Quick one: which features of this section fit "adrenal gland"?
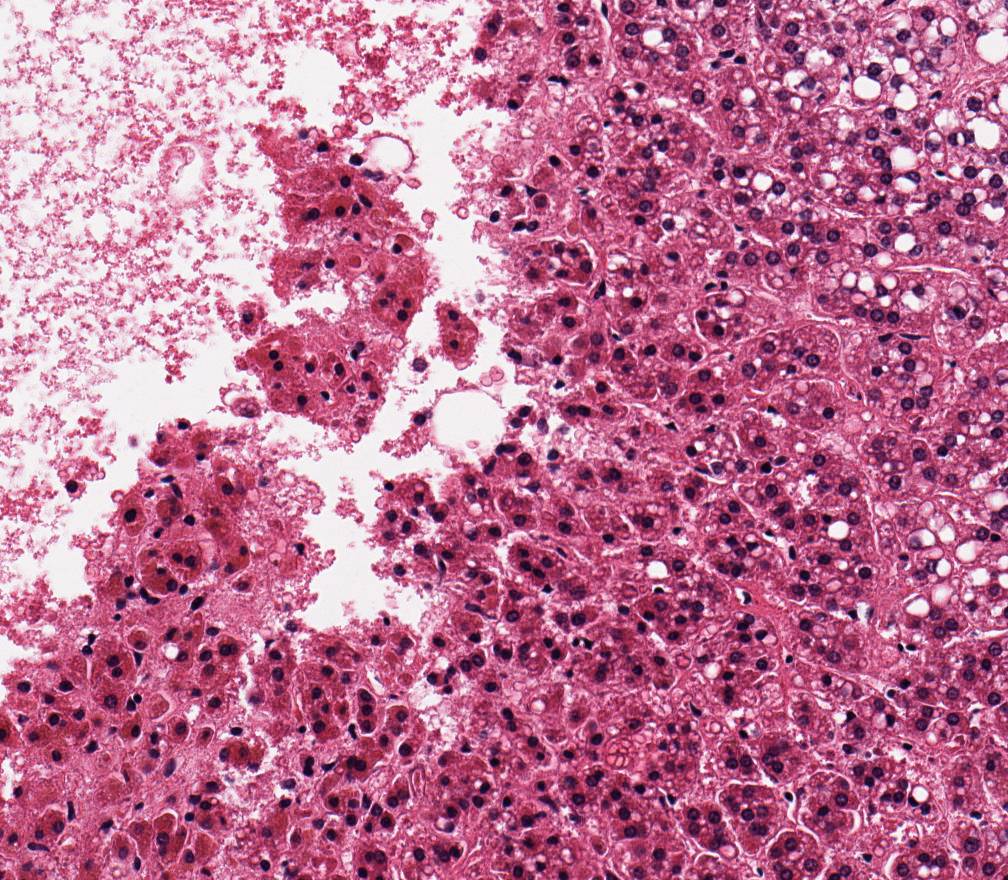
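Section: adrenal gland. Upper left: loose free red blood cells, no organised tissue. Polygonal cells in cords, narrow spaces between them.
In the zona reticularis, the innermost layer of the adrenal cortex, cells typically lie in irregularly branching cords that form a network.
Clear round vacuoles within cells, most numerous toward the upper right.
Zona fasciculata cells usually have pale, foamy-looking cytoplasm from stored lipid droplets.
Lower left and along the blood-filled edge: cytoplasm denser and more deeply pink than at the right.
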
